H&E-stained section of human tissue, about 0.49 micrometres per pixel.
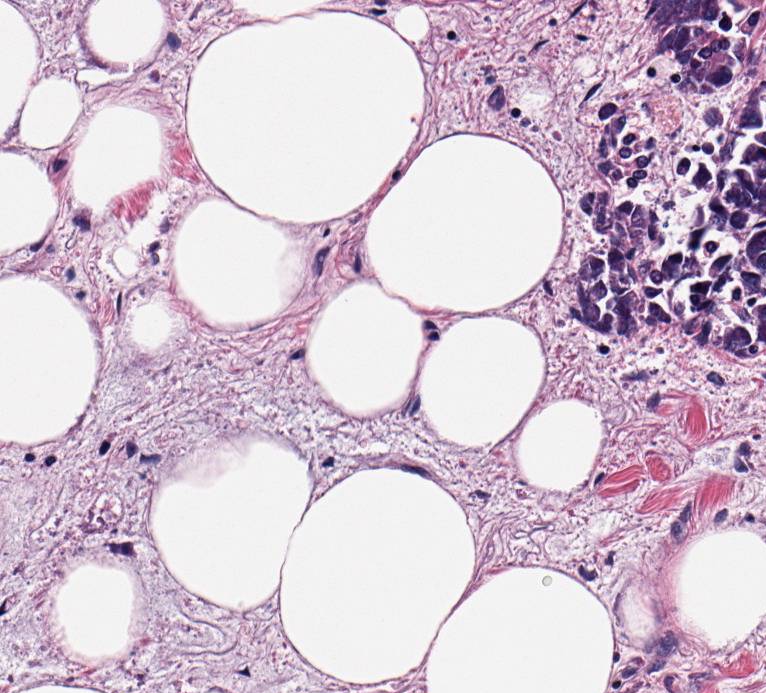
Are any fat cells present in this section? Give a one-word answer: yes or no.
Yes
